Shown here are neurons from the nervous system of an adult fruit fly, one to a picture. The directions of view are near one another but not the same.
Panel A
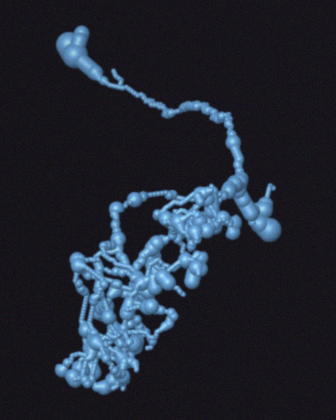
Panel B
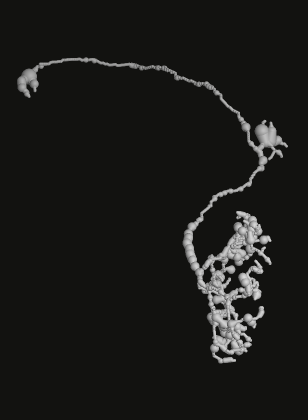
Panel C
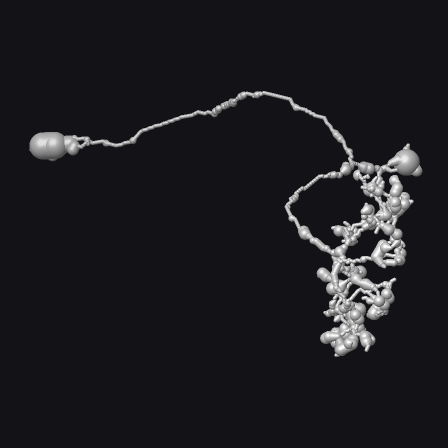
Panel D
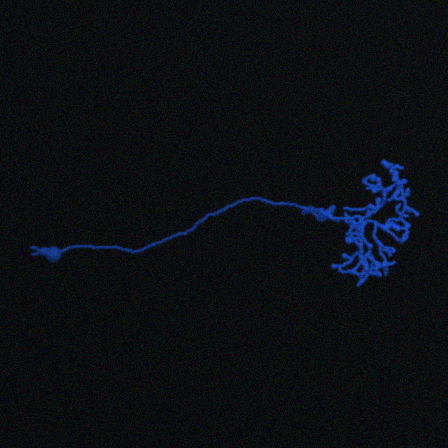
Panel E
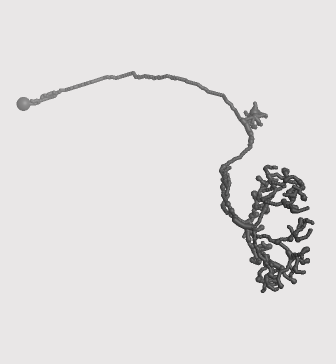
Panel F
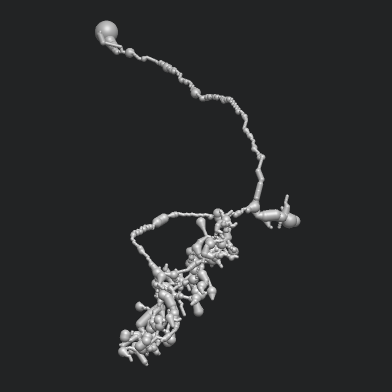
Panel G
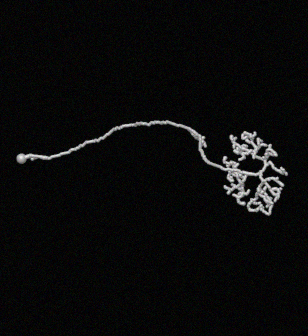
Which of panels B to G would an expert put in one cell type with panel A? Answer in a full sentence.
Panel B and panel E are of the same cell type.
